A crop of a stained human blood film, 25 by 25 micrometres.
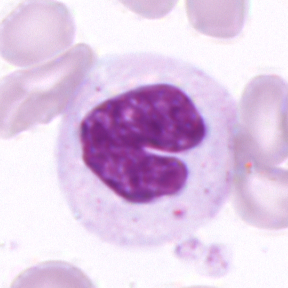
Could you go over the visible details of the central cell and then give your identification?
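Look first at the nucleus, about 10 micrometres across, where a deep notch enters from the right side. Its chromatin is dark purple and clumped, with lighter patches scattered through it. Around it runs a wide rim of pale greyish-lilac cytoplasm holding sparse, fine reddish granules. What you are looking at is a band neutrophil.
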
